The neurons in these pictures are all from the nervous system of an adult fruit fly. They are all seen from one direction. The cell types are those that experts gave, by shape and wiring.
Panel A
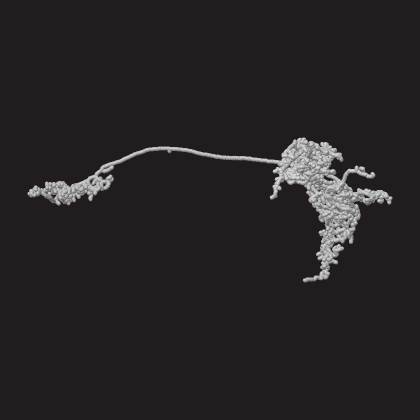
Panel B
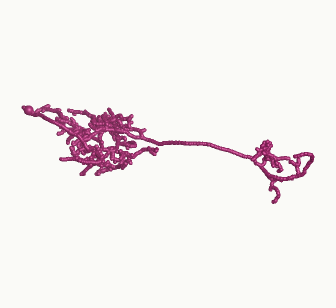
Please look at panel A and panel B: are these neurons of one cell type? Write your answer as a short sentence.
They are of different cell types.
